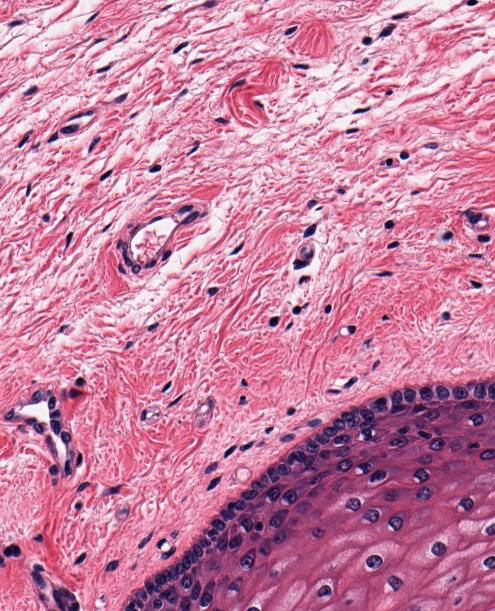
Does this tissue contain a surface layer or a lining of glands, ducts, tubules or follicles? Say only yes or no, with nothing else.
Yes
